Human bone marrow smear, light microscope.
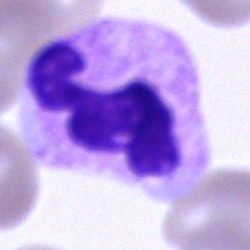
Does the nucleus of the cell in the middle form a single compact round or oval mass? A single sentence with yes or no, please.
No, its nucleus is drawn out into a curved band without separate lobes.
